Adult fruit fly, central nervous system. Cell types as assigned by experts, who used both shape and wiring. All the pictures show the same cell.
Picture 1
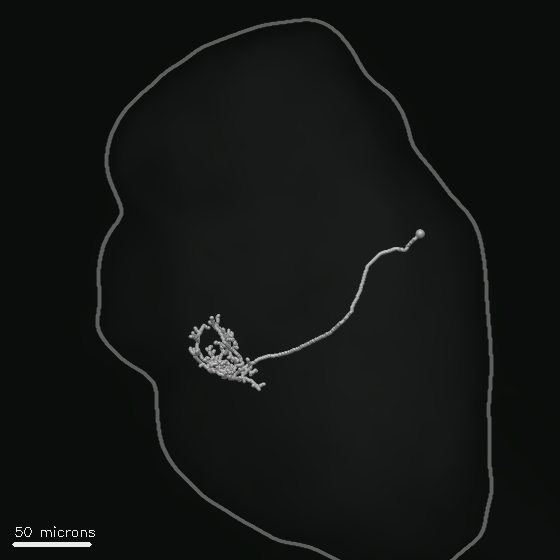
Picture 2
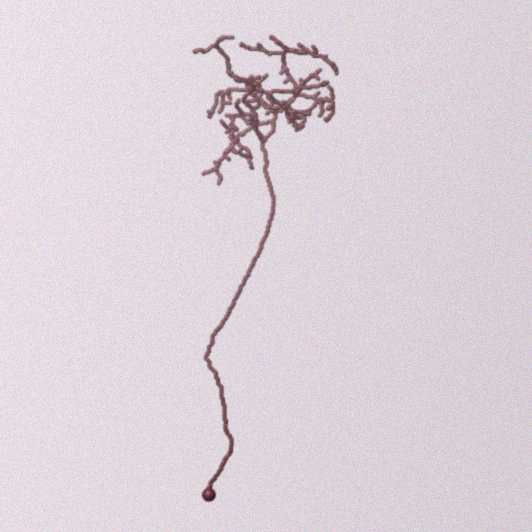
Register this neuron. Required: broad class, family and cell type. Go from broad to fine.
central-brain intrinsic neuron; hemilineage VLPp1; AVLP548_b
